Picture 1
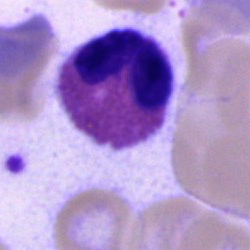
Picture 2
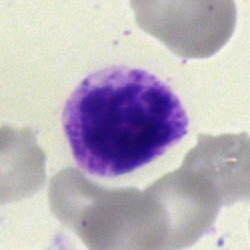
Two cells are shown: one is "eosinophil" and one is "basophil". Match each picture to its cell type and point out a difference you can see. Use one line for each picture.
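Picture 1 – eosinophil. The cytoplasm is abundant and purple-violet.
Picture 2 – basophil. The nucleus fills most of the cell.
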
